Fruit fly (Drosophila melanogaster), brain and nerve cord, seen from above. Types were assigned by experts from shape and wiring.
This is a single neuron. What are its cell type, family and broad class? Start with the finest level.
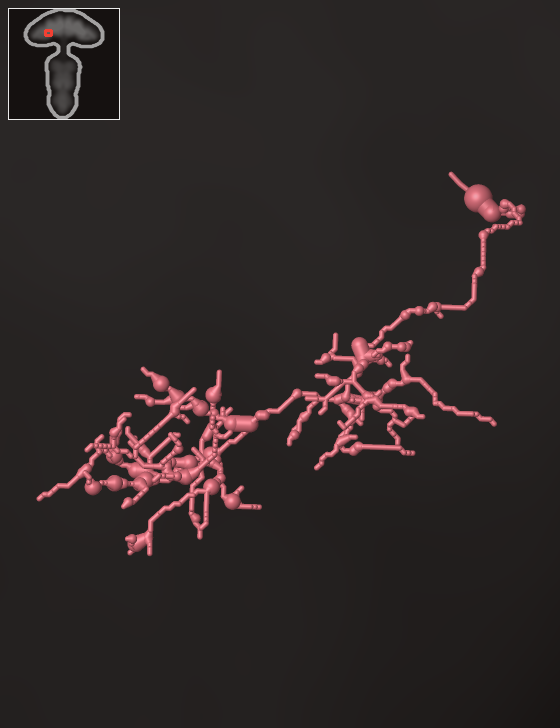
Li27; Li; optic-lobe intrinsic neuron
